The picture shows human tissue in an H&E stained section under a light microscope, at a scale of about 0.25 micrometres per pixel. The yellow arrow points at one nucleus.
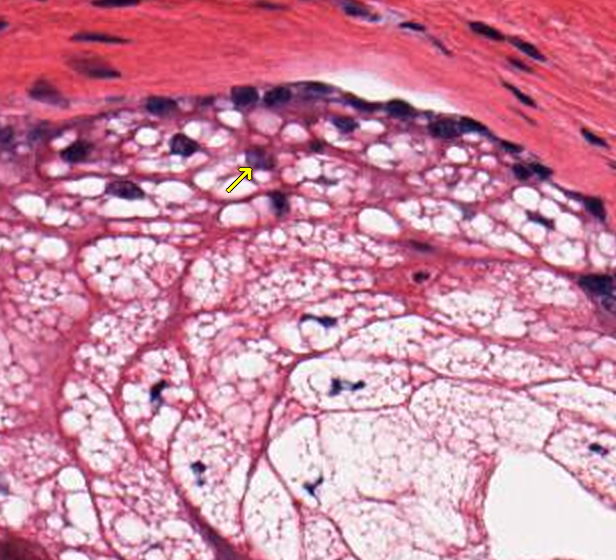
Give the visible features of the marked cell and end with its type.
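The nucleus is a dark purple, irregular, angular body that sits squeezed between clear round vacuoles rather than lying free in open cytoplasm. The cytoplasm is pale pink and filled with many small round clear vacuoles, giving the cell a foamy, bubbly look with thin pink partitions between the bubbles. The cell lies near the outer edge of a lobule of similarly foamy cells, a short way in from the row of dark nuclei that lines the border with the dense pink fibrous tissue above. It is a sebaceous gland cell.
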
